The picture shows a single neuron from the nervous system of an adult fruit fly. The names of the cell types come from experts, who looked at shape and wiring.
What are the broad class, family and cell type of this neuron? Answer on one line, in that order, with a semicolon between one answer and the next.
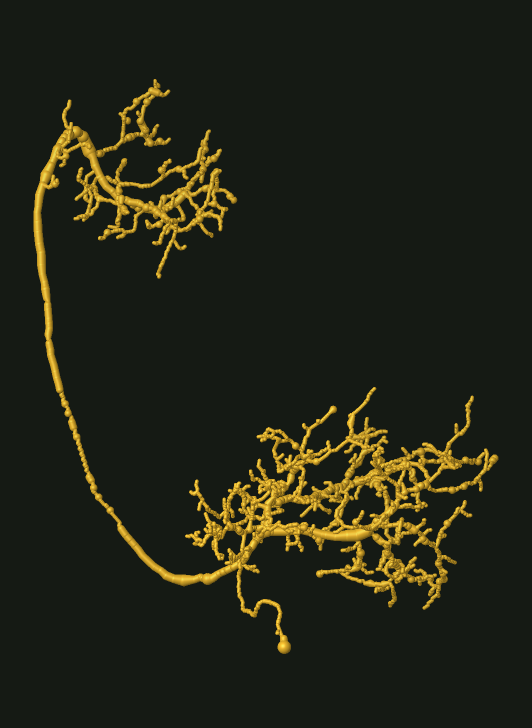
nerve-cord intrinsic neuron; hemilineage 01A; IN01A026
